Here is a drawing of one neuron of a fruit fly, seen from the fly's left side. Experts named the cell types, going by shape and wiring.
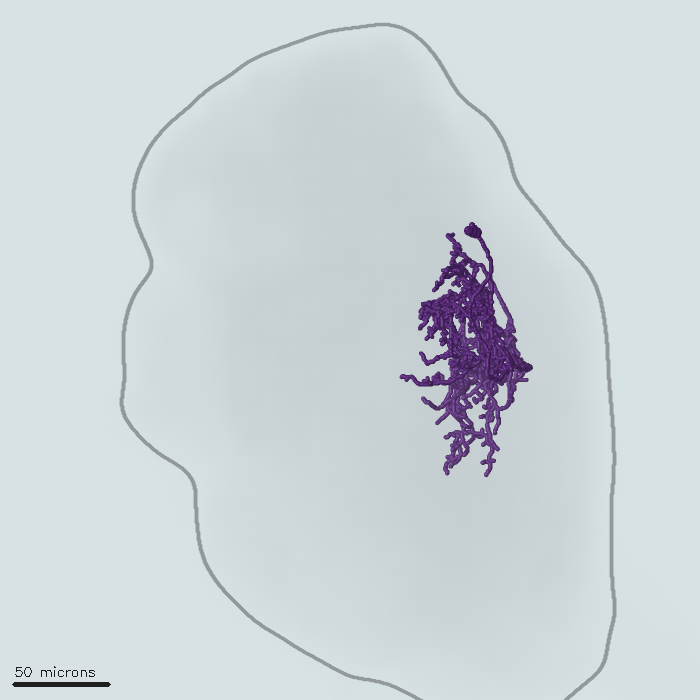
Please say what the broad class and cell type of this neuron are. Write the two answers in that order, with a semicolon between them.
central-brain intrinsic neuron; PLP259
